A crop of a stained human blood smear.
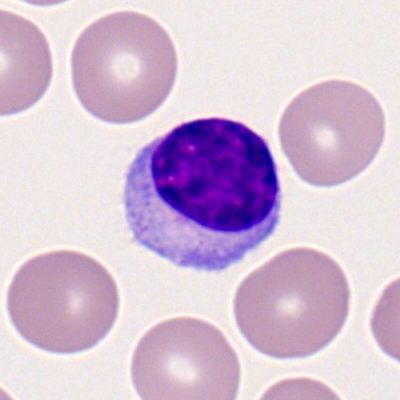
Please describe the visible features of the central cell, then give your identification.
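Notice first that the outline is roughly round. The nucleus is not centred; it sits toward the upper right of the cell. Turn your eye to the cytoplasm: it is pale blue, with fine purple specks scattered through it. This cell is a lymphocyte.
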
